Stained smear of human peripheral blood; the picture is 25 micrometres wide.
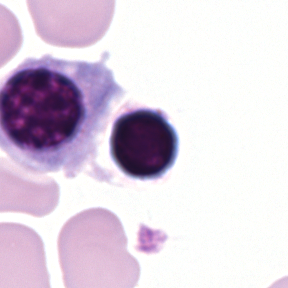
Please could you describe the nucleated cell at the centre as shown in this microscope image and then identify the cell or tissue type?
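A round outline first, and the edge is smooth, with no projections. Inside, the chromatin is very dark and densely condensed; I can make out almost no pattern in it. Around the nucleus there is only a very thin rim of cytoplasm. So this is a normoblast.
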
